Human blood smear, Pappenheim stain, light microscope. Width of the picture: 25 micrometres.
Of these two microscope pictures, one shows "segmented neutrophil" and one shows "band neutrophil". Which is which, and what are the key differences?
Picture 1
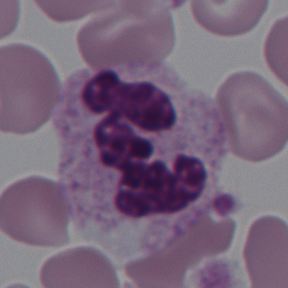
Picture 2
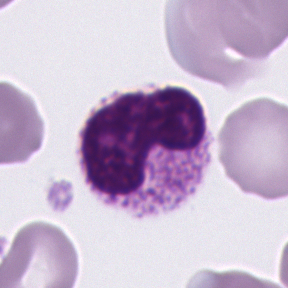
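In picture 1 the cell is a segmented neutrophil; in picture 2 it is a band neutrophil. Their nuclei set them apart. The segmented neutrophil's nucleus forms a chain of lobes running from upper left to lower right. In the band neutrophil, most of the pale cytoplasm lies in the notch of the nucleus, and the nucleus fills about 60% of the cell's area.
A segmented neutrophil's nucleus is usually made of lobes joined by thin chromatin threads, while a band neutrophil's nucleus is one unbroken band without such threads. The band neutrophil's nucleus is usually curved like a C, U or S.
The chromatin stains dark purple in both cells: coarsely clumped in the segmented neutrophil and dense in the band neutrophil.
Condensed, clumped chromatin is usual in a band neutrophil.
No nucleoli are visible in either.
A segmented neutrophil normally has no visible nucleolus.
The segmented neutrophil has plentiful pale pinkish grey cytoplasm with fine lilac granules scattered evenly through it, and its roughly round outline has a slightly uneven edge. The band neutrophil is roughly round, about 12 micrometres across, with no vacuoles in its cytoplasm, and a small separate granular fragment lies just to its lower left.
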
